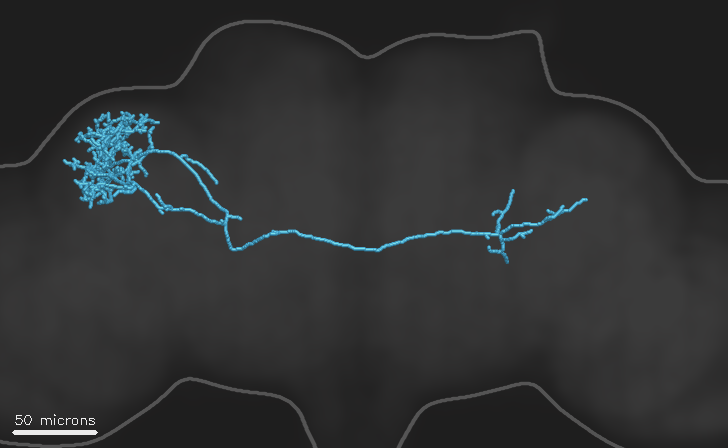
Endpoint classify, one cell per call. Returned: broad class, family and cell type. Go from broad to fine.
central-brain intrinsic neuron; hemilineage VLPl&p2_lateral; CB1190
